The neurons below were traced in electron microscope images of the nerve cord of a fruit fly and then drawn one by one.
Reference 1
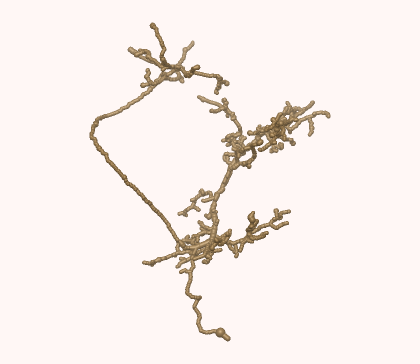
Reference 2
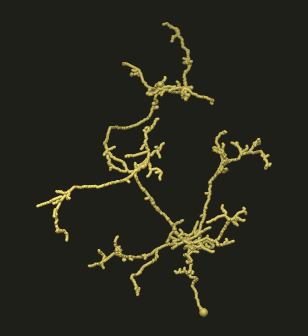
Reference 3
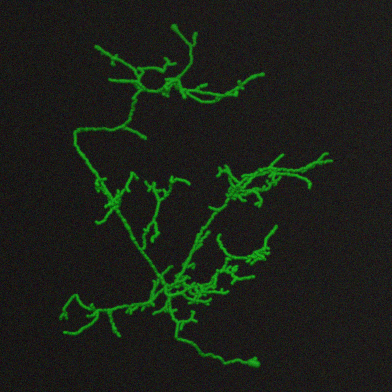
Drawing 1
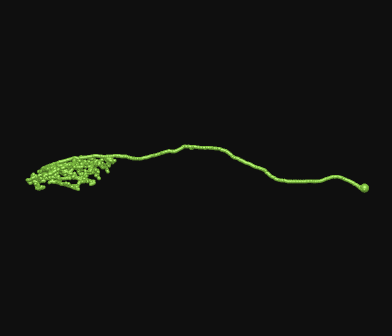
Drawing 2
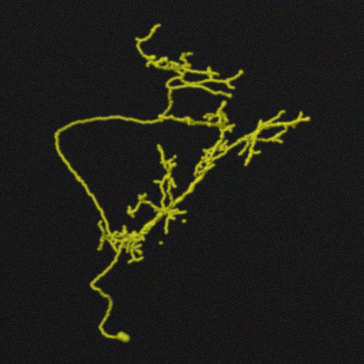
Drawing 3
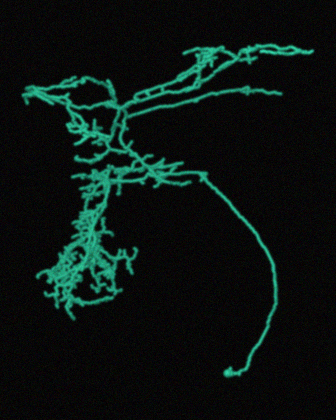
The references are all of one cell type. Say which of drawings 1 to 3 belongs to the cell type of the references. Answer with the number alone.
2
